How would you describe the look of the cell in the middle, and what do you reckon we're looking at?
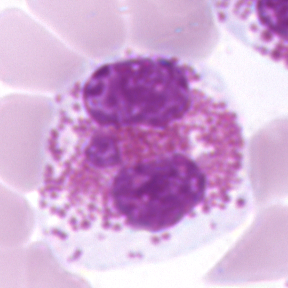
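Roughly round in outline, the cell has cytoplasm packed with coarse round reddish-pink granules. These granules are of fairly even size throughout. No nucleoli are visible in the nucleus. The cell is an eosinophil.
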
